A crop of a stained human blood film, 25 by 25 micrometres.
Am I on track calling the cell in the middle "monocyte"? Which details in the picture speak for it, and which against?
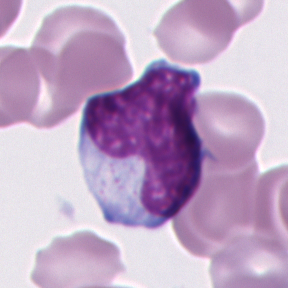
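Not a monocyte: this cell is a large granular lymphocyte. Its chromatin is dark purple and coarsely clumped, with paler spots between the clumps, which speaks for large granular lymphocyte and against monocyte.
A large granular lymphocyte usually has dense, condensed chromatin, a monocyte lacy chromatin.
The cytoplasm is pale blue, deepening at its lower edge, and holds only a few reddish-purple granules.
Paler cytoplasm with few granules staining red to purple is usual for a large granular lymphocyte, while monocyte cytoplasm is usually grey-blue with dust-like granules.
Size does not settle it: the cell is about 15 by 12 micrometres.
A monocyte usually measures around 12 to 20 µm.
The outline is irregular and angular, no distinct nucleoli are seen, and the nucleus fills about 70% of the cell's area.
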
